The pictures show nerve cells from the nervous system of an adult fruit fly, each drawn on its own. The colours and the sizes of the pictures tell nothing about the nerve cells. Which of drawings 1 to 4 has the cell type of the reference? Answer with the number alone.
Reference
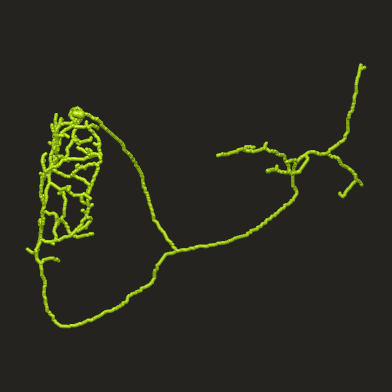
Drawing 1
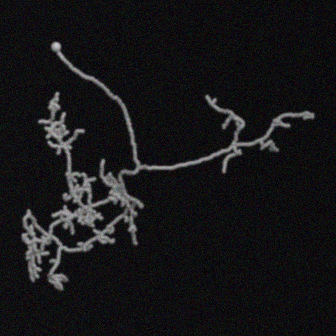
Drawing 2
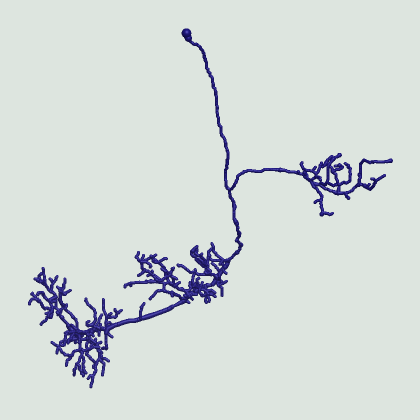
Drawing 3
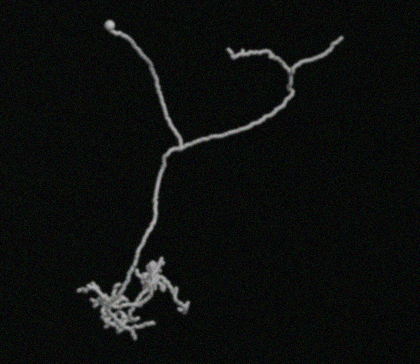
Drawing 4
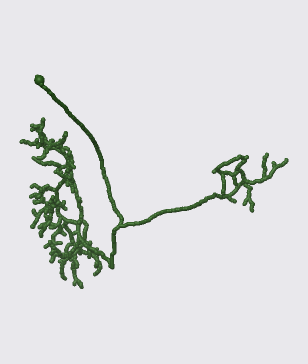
3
